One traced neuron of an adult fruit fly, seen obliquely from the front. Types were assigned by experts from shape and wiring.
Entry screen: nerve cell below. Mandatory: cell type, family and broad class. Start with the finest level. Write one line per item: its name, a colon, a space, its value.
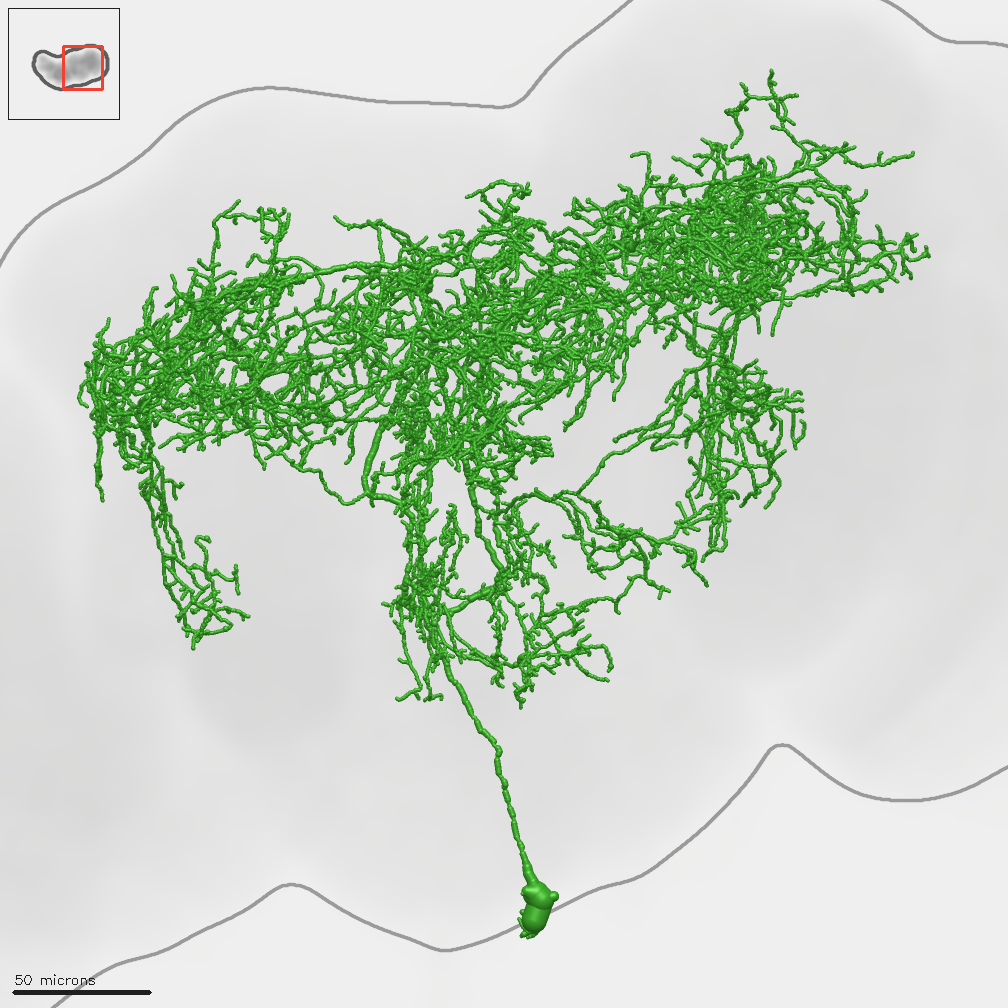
cell type: OA-VUMa6
family: hemilineage 00B
broad class: central-brain intrinsic neuron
